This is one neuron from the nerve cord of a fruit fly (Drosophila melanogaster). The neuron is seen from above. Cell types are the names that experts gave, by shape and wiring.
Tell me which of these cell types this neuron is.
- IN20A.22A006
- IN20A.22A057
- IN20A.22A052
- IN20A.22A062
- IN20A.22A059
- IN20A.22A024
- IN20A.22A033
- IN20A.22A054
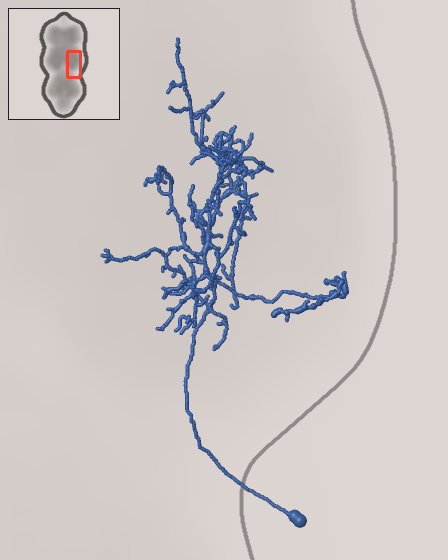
IN20A.22A024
